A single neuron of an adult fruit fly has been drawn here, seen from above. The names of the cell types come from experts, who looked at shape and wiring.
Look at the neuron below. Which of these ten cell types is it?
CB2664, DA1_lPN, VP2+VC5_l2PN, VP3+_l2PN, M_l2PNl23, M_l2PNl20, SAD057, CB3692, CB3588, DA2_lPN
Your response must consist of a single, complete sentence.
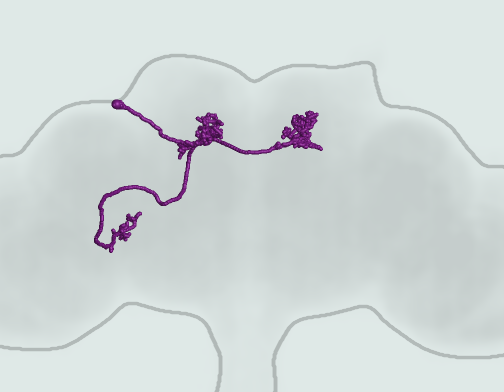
It is the cell type VP2+VC5_l2PN to which this neuron belongs.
